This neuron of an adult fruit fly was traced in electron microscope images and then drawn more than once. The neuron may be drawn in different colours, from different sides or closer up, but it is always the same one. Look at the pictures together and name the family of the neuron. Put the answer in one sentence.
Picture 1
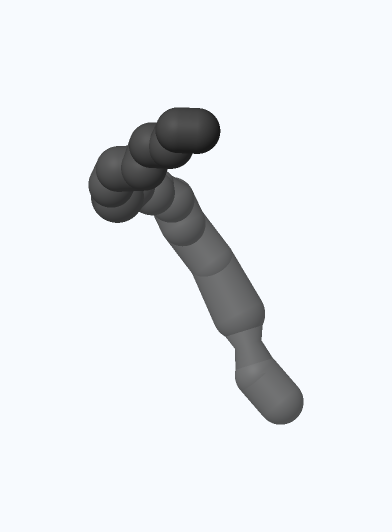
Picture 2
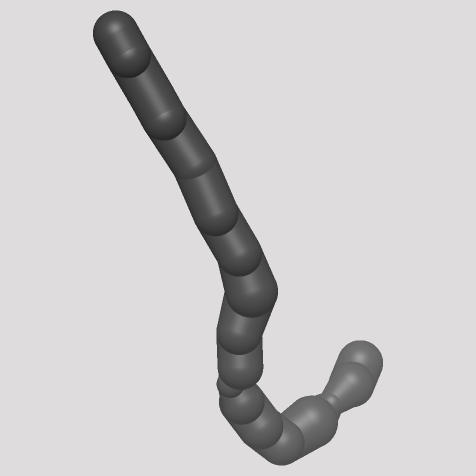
The family is class visual.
